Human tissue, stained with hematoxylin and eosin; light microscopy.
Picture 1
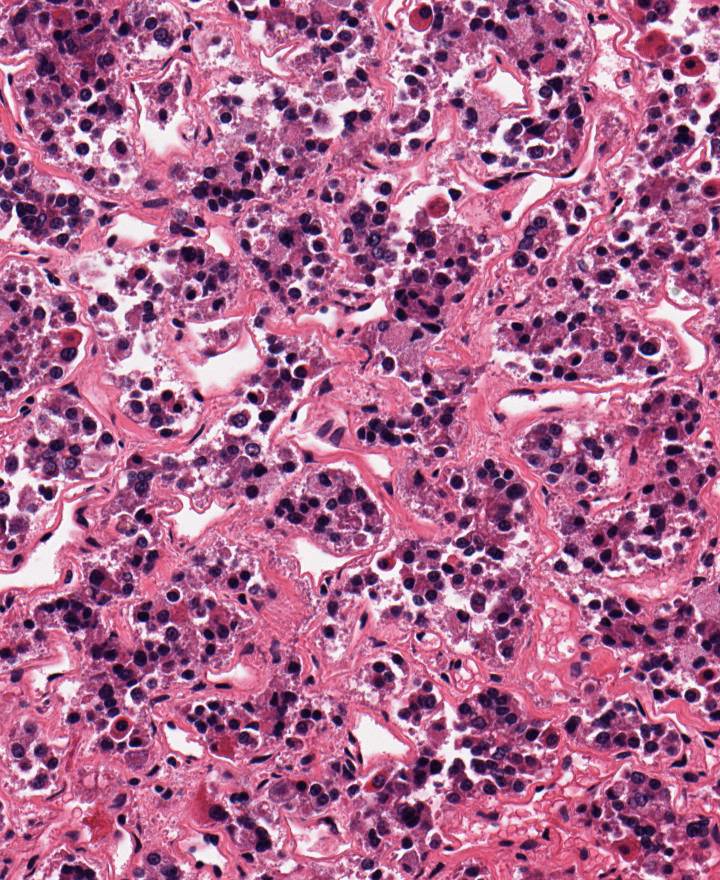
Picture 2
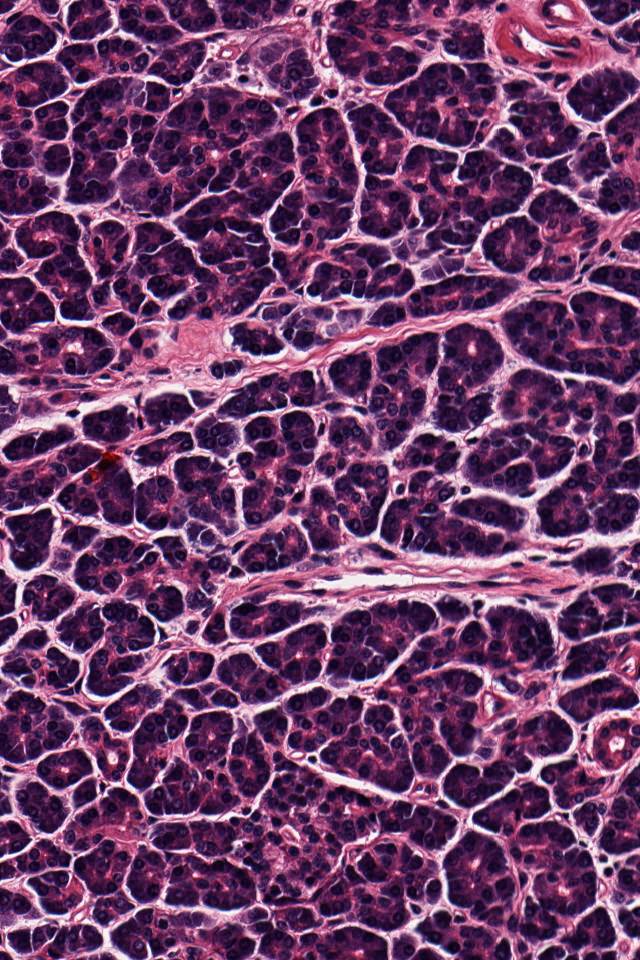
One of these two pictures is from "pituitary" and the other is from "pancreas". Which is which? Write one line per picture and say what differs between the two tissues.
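Picture 1 is from the pituitary. No glands and no fat cells are seen anywhere in the field.
Picture 2 is from the pancreas. In each acinus the round dark nuclei sit at the base of the cells, toward the outer edge of the acinus.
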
